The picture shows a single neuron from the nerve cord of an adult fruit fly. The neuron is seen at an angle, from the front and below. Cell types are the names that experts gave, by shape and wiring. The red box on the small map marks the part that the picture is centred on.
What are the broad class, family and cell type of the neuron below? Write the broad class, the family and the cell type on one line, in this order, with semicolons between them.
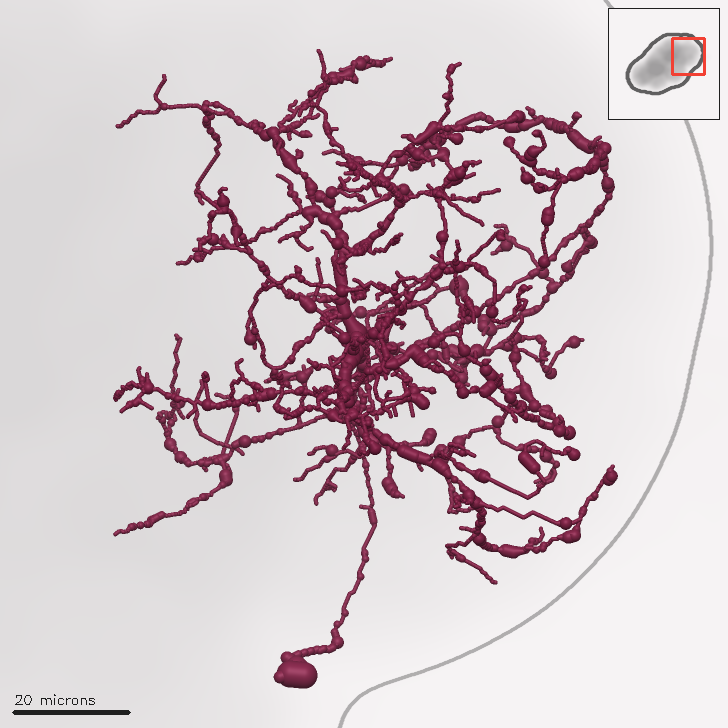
nerve-cord intrinsic neuron; hemilineage 04B; IN04B009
